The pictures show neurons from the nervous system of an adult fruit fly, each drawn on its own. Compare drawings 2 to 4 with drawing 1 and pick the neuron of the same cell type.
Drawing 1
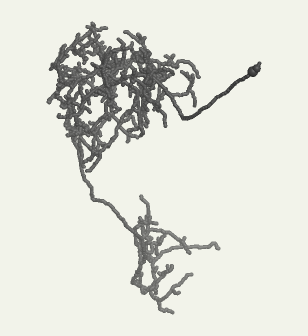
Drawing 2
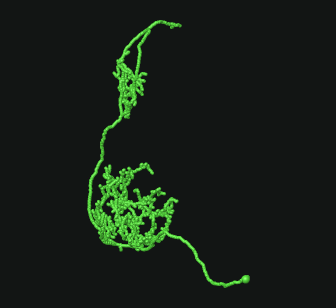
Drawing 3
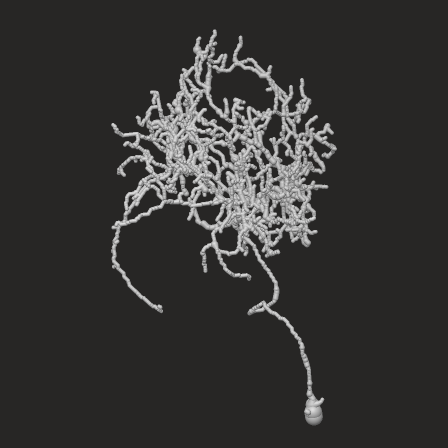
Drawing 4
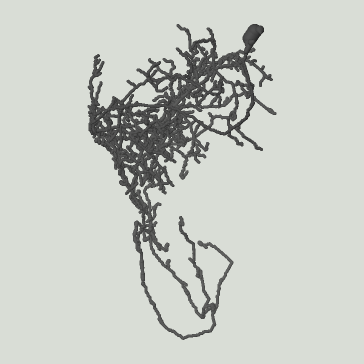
2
